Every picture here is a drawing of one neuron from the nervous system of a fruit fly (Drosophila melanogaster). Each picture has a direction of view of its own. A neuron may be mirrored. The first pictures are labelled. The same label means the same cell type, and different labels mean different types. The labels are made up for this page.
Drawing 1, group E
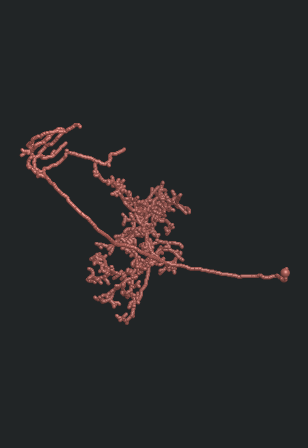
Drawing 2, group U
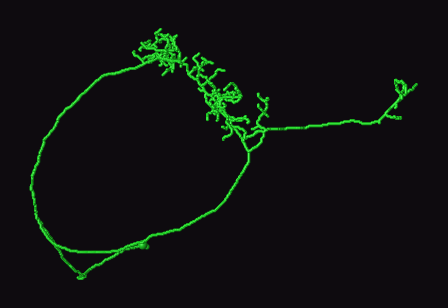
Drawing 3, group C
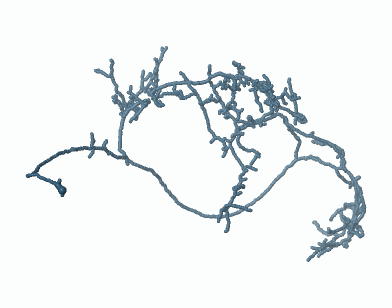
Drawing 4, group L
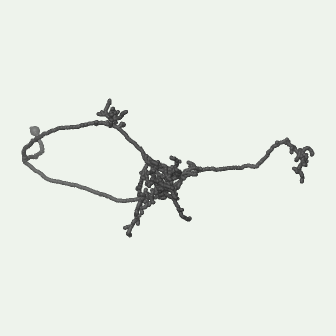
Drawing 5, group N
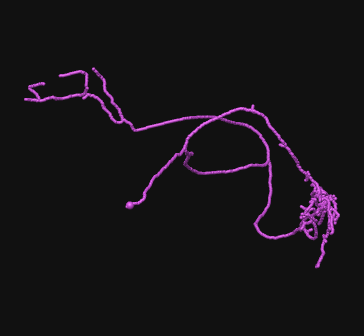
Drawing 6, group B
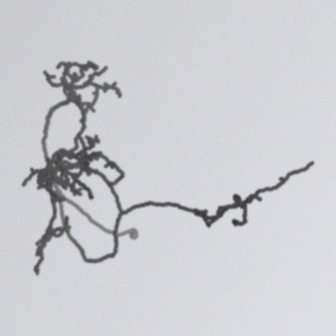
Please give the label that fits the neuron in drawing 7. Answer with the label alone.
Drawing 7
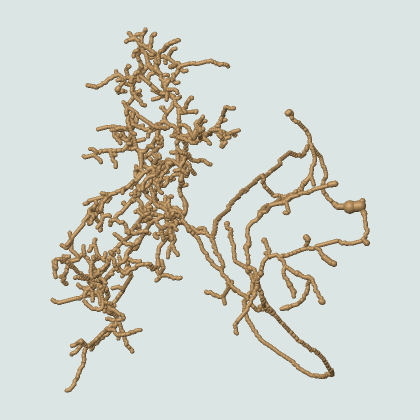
group E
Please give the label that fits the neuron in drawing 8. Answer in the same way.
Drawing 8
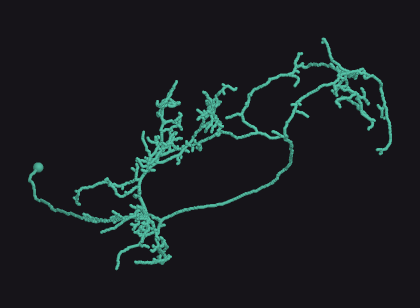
group C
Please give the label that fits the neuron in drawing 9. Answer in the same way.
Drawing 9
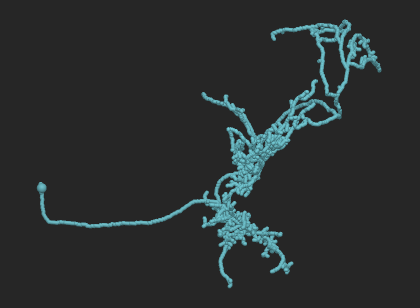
group C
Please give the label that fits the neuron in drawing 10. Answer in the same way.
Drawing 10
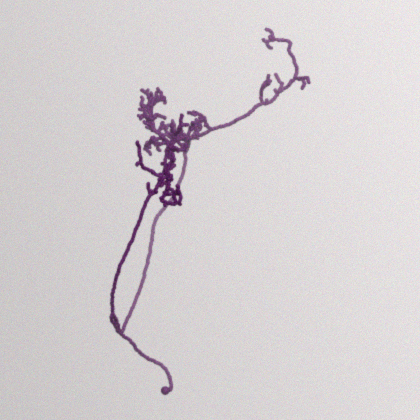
group U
